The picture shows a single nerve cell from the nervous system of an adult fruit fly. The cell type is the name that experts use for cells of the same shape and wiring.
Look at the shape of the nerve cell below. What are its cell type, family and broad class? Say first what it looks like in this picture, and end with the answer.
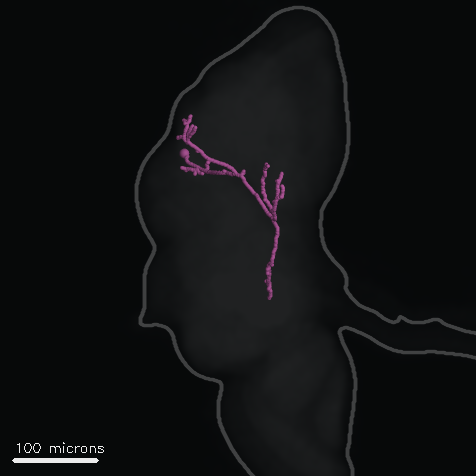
It lies in the brain. From top to bottom in the picture it spans about 200 microns. It is of cell type SIP020b. Its family is hemilineage SMPad2. This is a central-brain intrinsic neuron.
